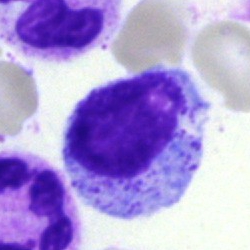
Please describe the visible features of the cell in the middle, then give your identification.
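Outline first: smooth and rounded. Next, the nucleus, which lies off-centre toward the upper left. Then the cytoplasm, pale blue, with purple granules scattered through it. Last, the name: myelocyte.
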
